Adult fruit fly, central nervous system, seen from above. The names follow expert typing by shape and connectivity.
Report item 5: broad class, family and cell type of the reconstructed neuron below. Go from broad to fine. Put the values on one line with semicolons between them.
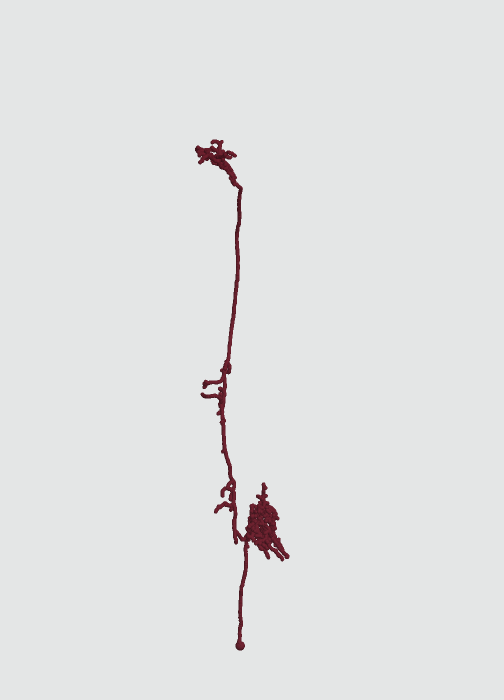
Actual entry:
ascending neuron; hemilineage 06B; AN06B044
